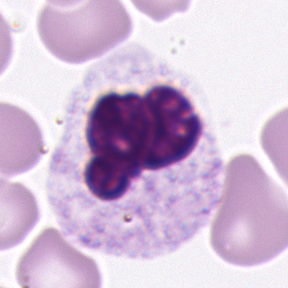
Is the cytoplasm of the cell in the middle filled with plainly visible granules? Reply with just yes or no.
Yes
